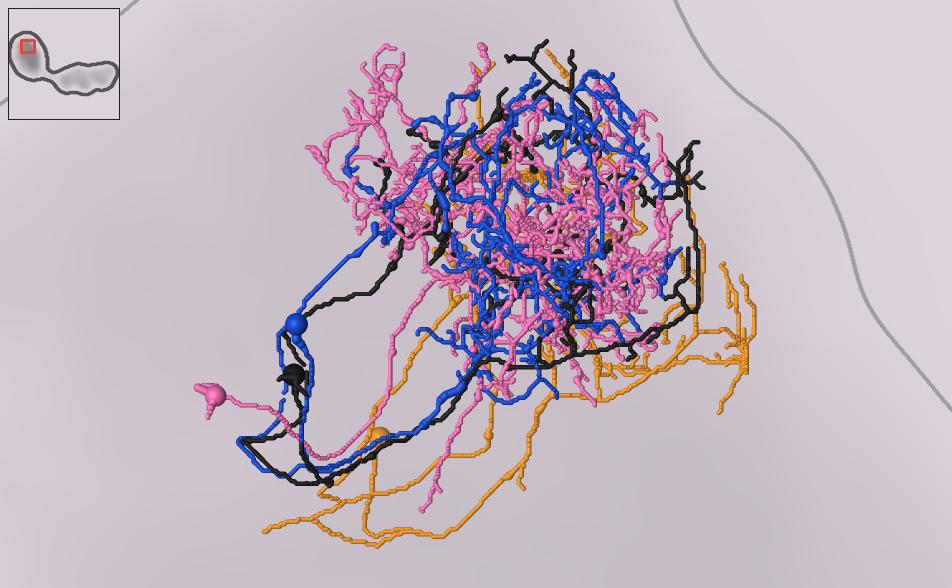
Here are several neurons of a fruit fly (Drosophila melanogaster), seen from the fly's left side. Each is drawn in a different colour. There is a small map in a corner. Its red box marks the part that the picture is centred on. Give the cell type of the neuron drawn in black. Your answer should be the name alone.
CB2048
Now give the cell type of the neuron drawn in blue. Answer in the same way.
LHAV3e5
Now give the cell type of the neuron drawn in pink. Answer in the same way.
LHAV6b1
